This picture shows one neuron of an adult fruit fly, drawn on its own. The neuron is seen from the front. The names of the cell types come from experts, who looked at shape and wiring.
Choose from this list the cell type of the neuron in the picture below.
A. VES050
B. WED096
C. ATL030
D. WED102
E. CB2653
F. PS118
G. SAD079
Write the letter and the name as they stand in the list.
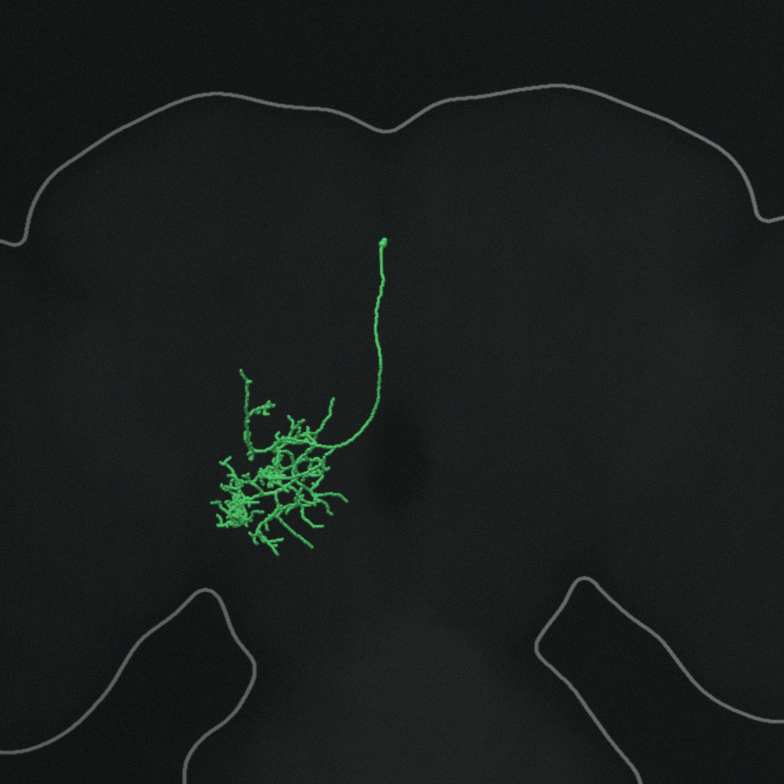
F. PS118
